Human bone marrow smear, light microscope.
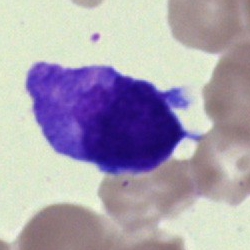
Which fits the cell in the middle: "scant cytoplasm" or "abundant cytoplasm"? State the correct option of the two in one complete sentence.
Its cytoplasm is plentiful around the nucleus.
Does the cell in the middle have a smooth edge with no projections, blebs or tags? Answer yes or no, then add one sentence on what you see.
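No. Small ragged tags of cytoplasm project from the right edge of the cell.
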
